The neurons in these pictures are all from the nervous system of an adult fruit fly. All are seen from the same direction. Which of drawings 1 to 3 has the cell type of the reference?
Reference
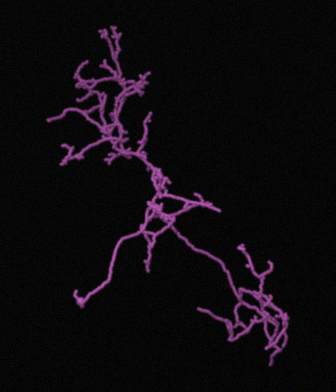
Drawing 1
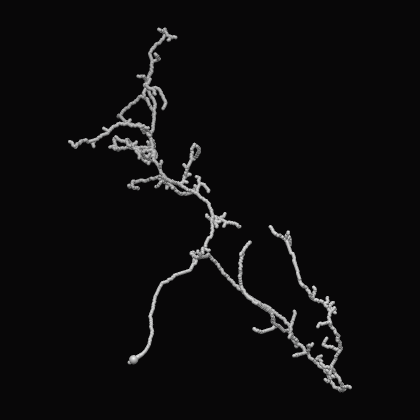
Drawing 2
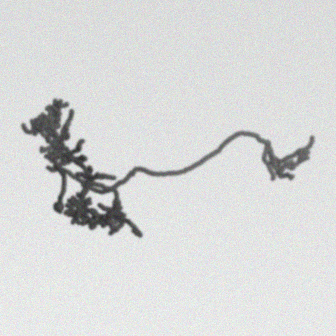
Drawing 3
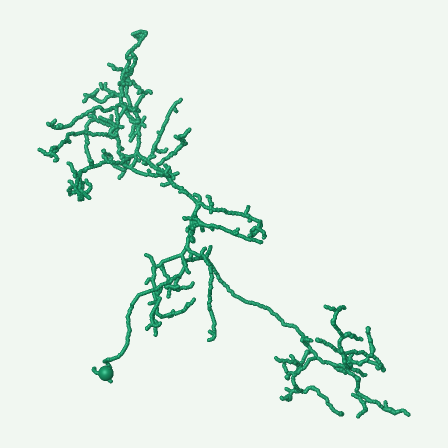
Drawing 3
